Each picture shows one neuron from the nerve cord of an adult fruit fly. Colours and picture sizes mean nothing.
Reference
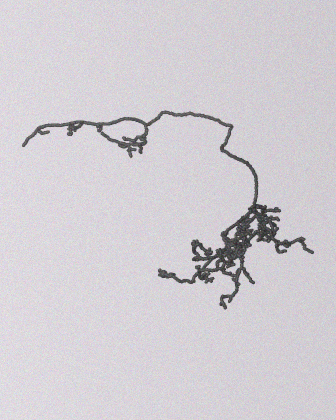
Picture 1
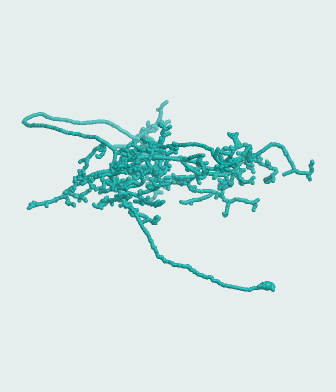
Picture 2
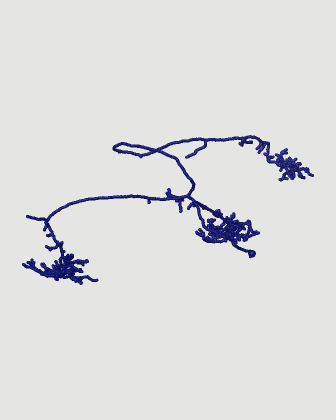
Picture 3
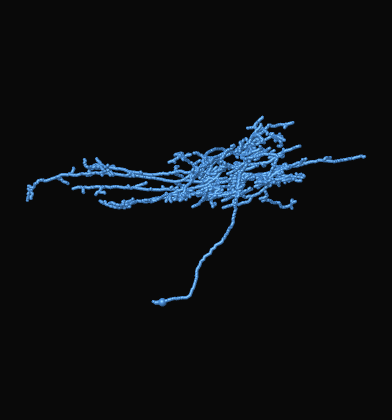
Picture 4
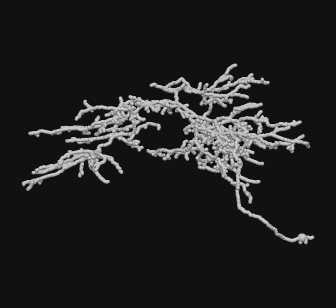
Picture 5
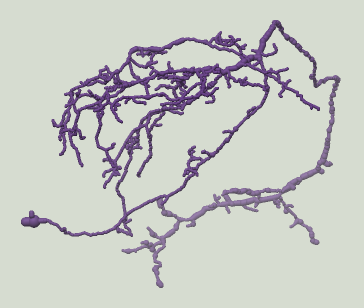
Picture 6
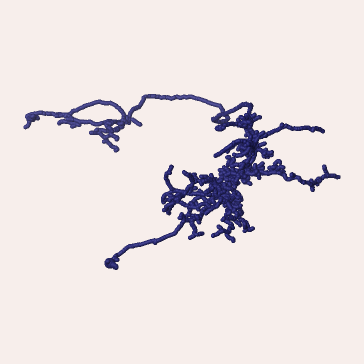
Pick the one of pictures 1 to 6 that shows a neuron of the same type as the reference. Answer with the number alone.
6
